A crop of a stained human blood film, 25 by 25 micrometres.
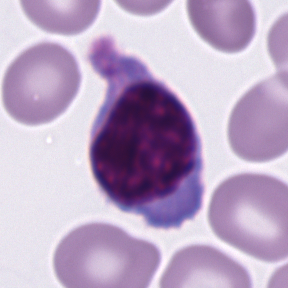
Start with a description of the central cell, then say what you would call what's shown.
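The cell measures about 16 by 10 micrometres. Its nucleus, about 11 by 9 micrometres, is a single rounded oval mass with neither lobes nor a deep indentation, and it fills about 60% of the cell's area. The chromatin is dark purple and coarsely clumped. Cytoplasm is spread unevenly and is broadest below the nucleus. A small rounded purplish knob projects from the upper left end of the cell. This is a typical lymphocyte.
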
